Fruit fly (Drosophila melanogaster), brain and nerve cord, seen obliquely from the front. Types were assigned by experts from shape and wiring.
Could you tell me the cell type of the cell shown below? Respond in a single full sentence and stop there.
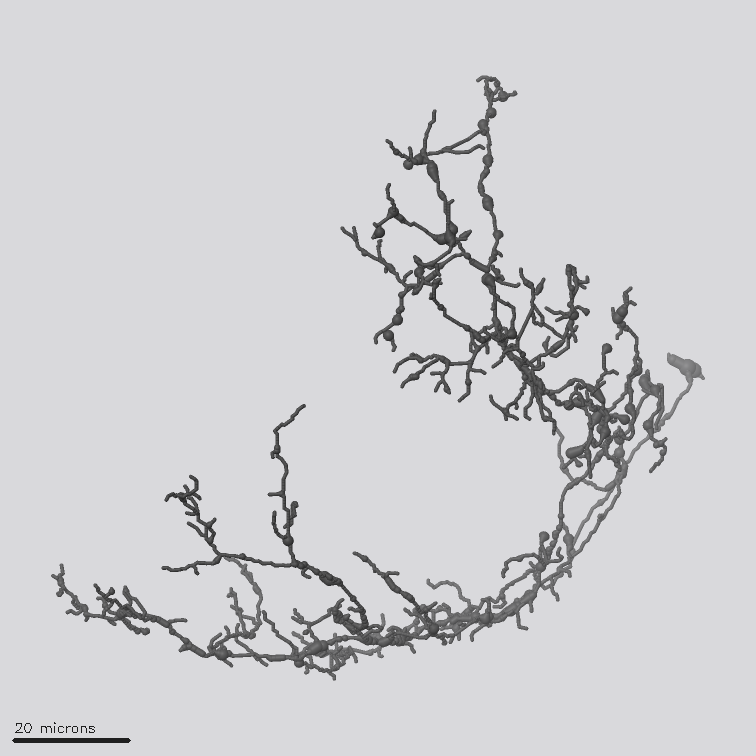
The neuron belongs to cell type IN13A053.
